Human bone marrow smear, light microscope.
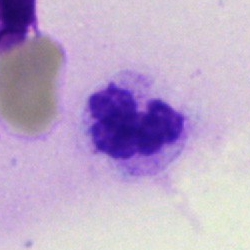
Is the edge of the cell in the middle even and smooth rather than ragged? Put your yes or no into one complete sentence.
No, the cell does not have a smooth edge, since its outline is rough.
